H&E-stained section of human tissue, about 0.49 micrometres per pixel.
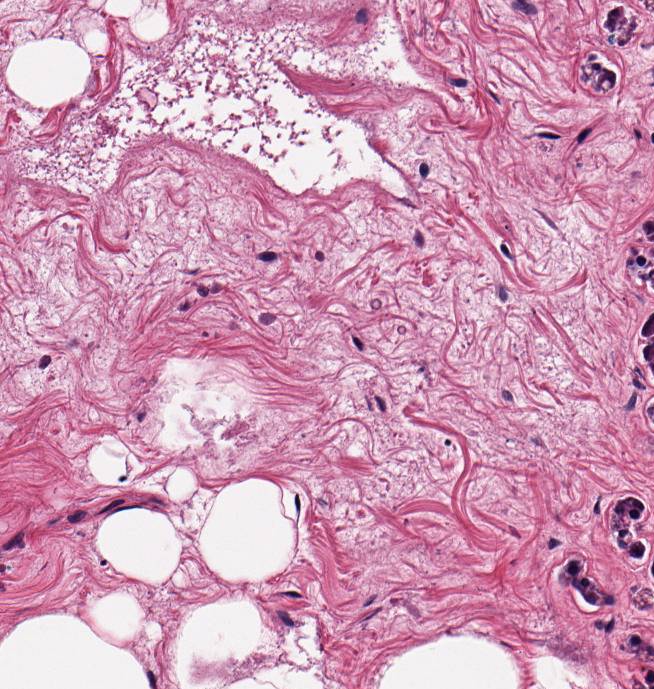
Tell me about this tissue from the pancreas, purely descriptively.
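Most of this field is loose, pale connective tissue crossed by wavy pink collagen bundles running many ways. Sparse stromal cells lie between the fibres, with small dark oval to spindle-shaped nuclei. Along the right edge lie several rounded clusters of dark purple granular material. Left of centre, a small pale patch holds only wispy, scattered material.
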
